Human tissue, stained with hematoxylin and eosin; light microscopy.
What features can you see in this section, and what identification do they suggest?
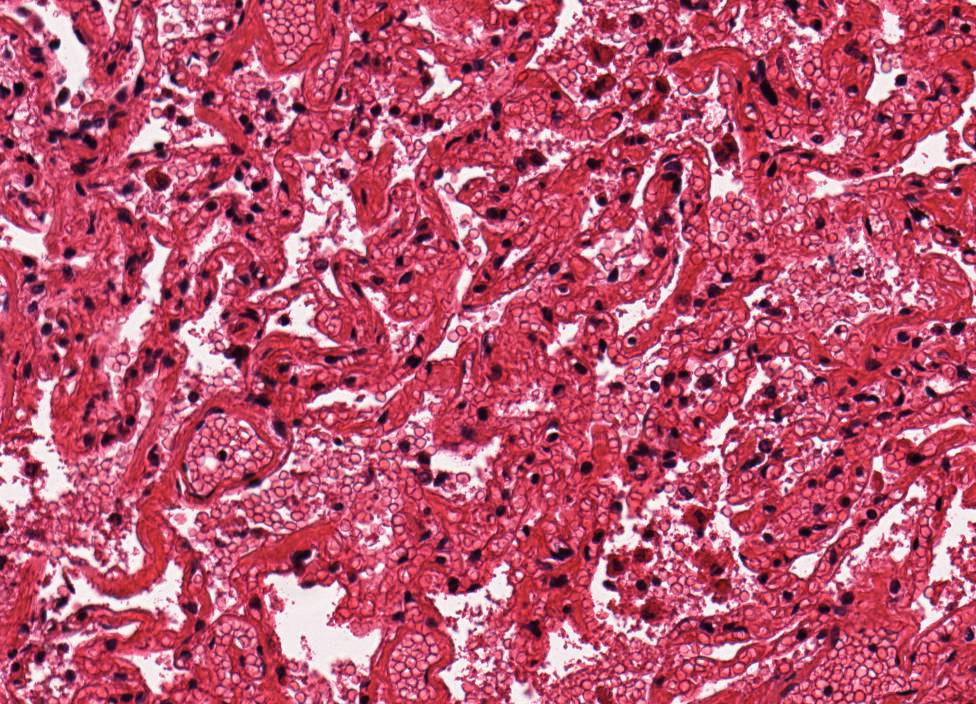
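Thin, winding, branching walls form a meshwork enclosing irregular spaces across the field. Wall capillaries distended, tightly packed with red blood cells throughout. Nuclei small, dark, oval to spindle-shaped, lying singly along the walls. Walls thin, without broad bands of fibrous tissue. Tissue: lung.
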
